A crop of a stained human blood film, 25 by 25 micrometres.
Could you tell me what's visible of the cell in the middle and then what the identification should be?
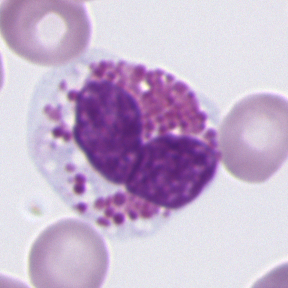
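Two lobes make up the nucleus. The cytoplasm contains many large, round, reddish-purple granules, most densely packed above and to the right of the nucleus. On the left side, by contrast, the cytoplasm is pale and faintly bluish, with few granules. The cell is an eosinophil.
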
